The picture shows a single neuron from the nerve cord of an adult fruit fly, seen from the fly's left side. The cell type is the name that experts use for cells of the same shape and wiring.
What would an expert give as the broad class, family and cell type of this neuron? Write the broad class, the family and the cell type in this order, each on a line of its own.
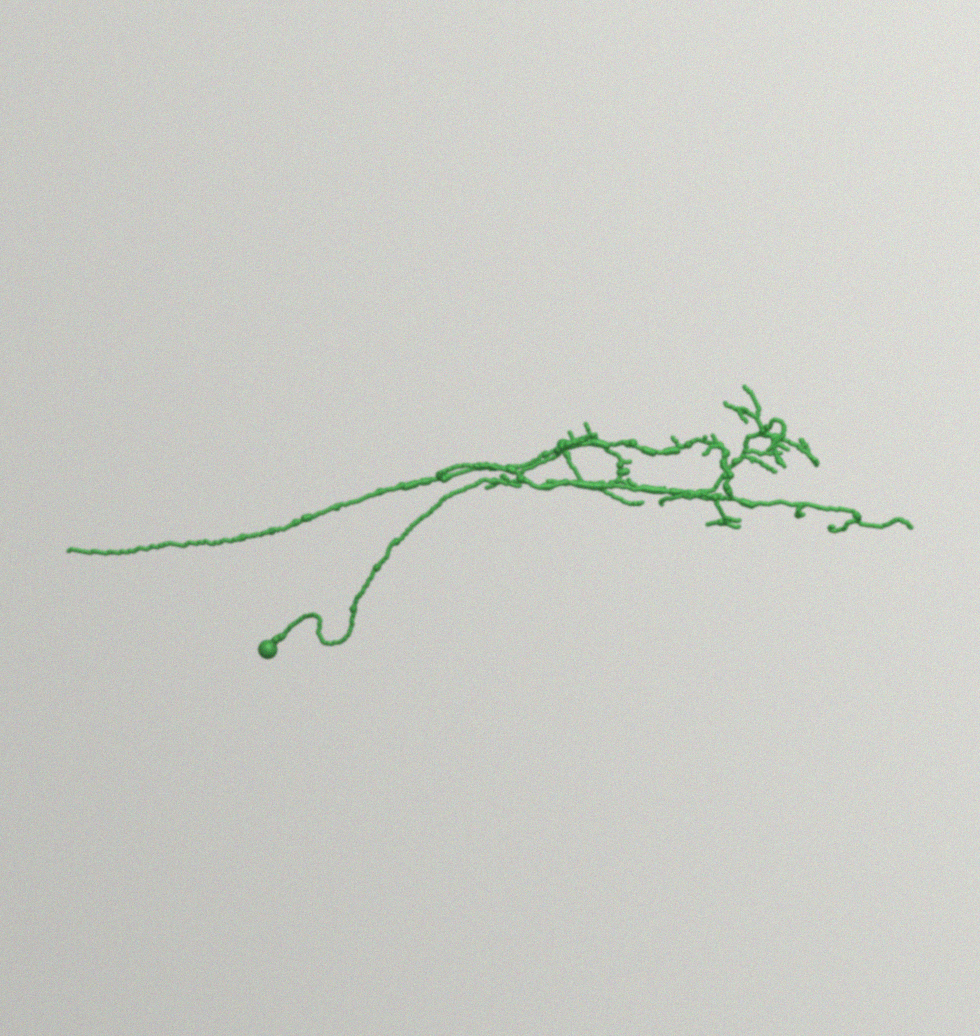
ascending neuron
hemilineage 16B
AN16B112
